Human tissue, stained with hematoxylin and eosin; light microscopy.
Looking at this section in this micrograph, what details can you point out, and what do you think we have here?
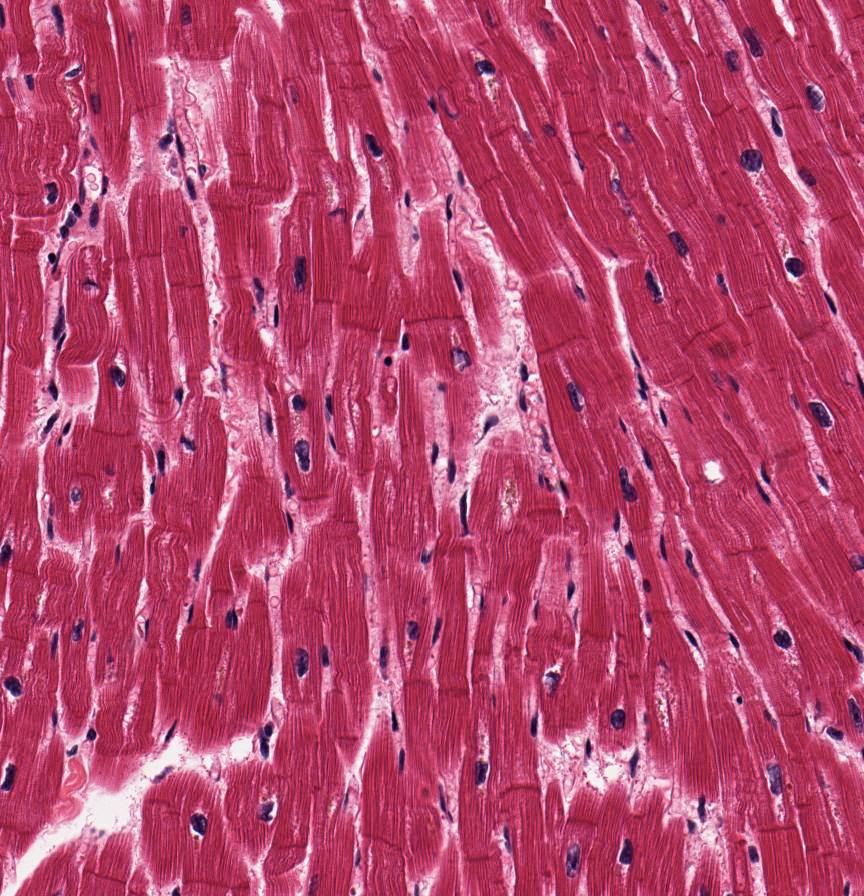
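Orientation: muscle fibres cut lengthwise, mostly top to bottom. Pattern: fibres branch and join neighbours, not separate parallel cylinders. Cross-markings: dark, often stepped, transverse intercalated discs at intervals. Nuclei: some central ones have pale end zones holding fine golden-brown granules. Name: left ventricle of the heart.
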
